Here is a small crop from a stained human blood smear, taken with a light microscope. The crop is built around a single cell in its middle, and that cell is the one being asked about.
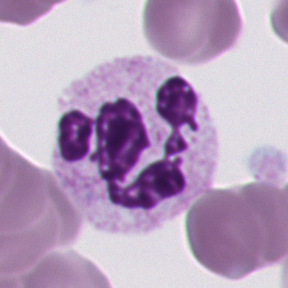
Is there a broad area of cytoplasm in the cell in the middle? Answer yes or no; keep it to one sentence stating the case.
Yes, it is abundant cytoplasm that surrounds its nucleus.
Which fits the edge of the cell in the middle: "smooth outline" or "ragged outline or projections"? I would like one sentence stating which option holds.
It is a smooth edge that this cell shows.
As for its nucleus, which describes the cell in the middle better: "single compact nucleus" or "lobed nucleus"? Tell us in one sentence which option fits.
This cell has a nucleus made up of distinct lobes.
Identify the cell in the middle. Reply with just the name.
neutrophil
